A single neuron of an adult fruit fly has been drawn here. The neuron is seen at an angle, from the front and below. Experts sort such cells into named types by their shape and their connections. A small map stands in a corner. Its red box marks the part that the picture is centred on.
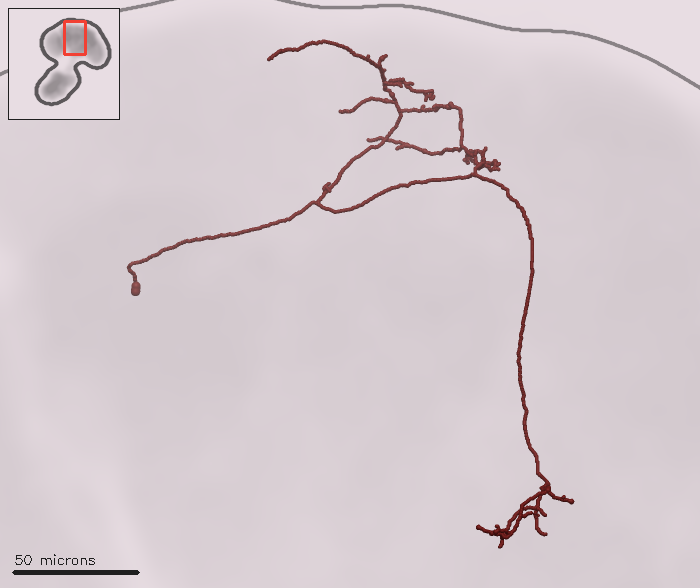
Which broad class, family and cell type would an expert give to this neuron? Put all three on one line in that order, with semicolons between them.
central-brain intrinsic neuron; hemilineage SMPpv2_dorsal; SMP262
